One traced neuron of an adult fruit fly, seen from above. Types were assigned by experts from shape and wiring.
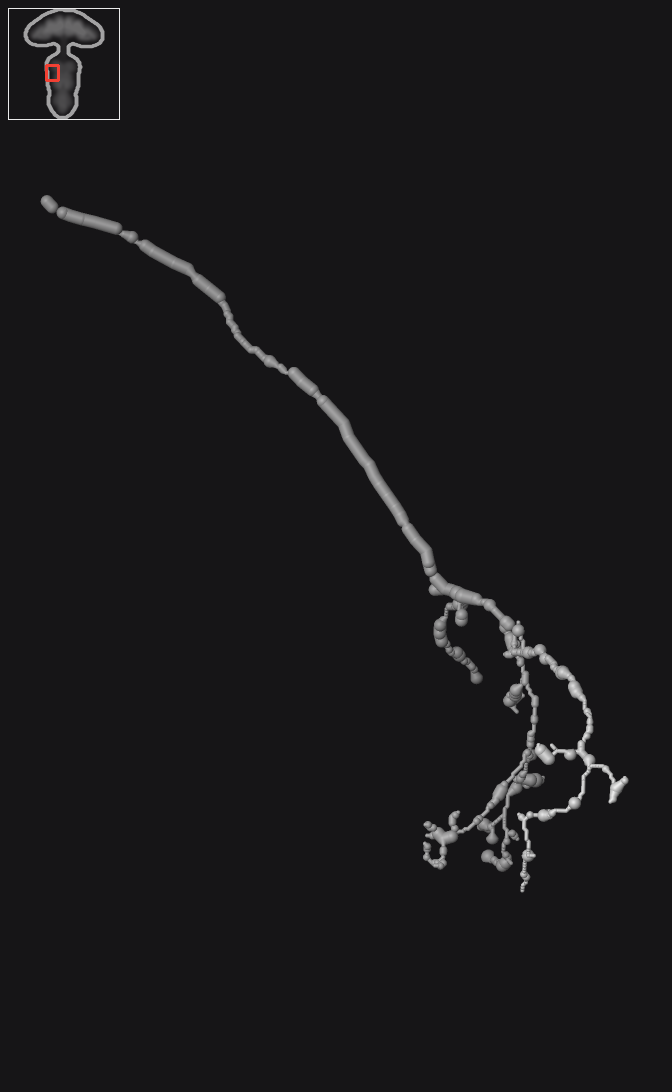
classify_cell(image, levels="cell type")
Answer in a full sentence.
The cell type is SNpp37.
